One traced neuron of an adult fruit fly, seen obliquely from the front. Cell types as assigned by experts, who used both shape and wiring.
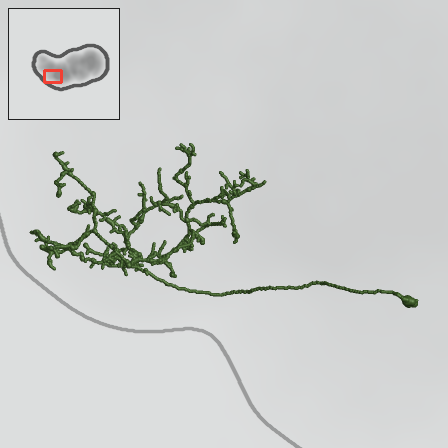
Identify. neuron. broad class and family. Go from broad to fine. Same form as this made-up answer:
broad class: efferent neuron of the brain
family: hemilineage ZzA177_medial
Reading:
broad class: nerve-cord intrinsic neuron
family: hemilineage 13B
